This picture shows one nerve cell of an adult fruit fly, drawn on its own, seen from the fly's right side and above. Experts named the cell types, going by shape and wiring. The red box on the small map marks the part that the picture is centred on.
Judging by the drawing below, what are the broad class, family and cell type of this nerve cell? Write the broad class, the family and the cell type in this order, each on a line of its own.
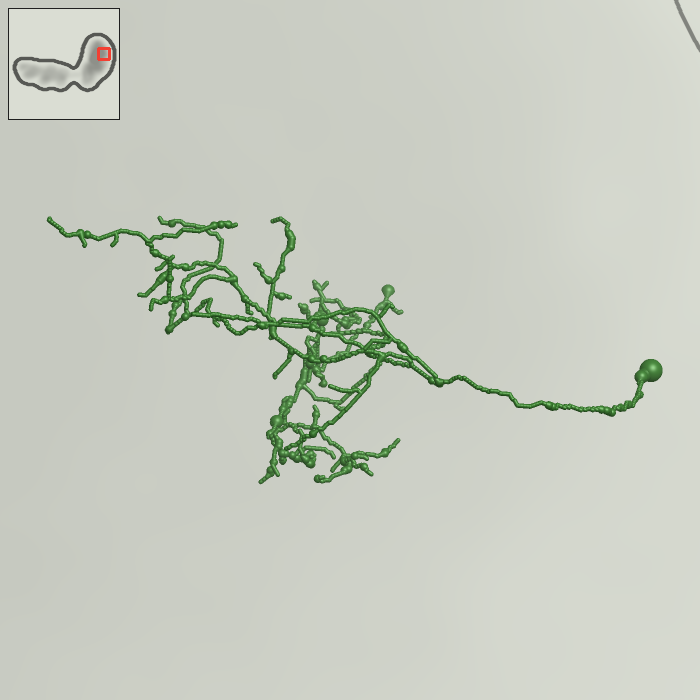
central-brain intrinsic neuron
class DAN
PAM03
